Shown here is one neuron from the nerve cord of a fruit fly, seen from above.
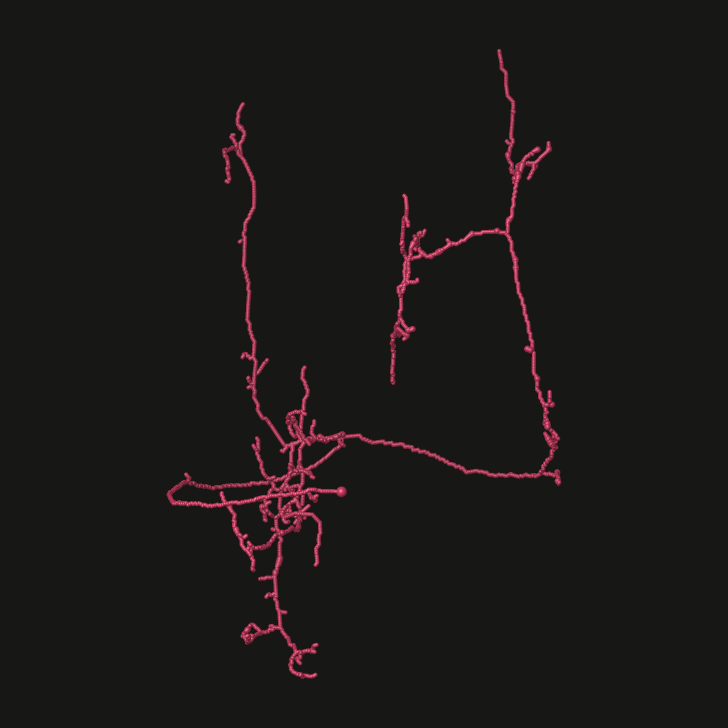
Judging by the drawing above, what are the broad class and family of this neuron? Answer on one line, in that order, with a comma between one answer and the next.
nerve-cord intrinsic neuron, hemilineage 19B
